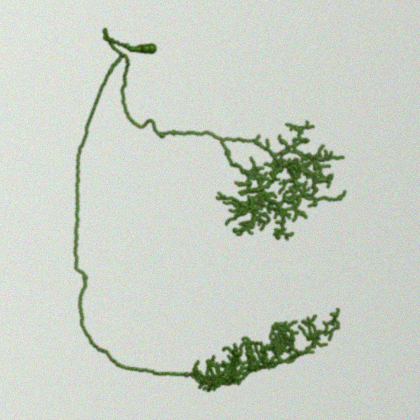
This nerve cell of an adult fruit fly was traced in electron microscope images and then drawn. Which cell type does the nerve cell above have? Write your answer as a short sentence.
The cell type is MeLo13.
